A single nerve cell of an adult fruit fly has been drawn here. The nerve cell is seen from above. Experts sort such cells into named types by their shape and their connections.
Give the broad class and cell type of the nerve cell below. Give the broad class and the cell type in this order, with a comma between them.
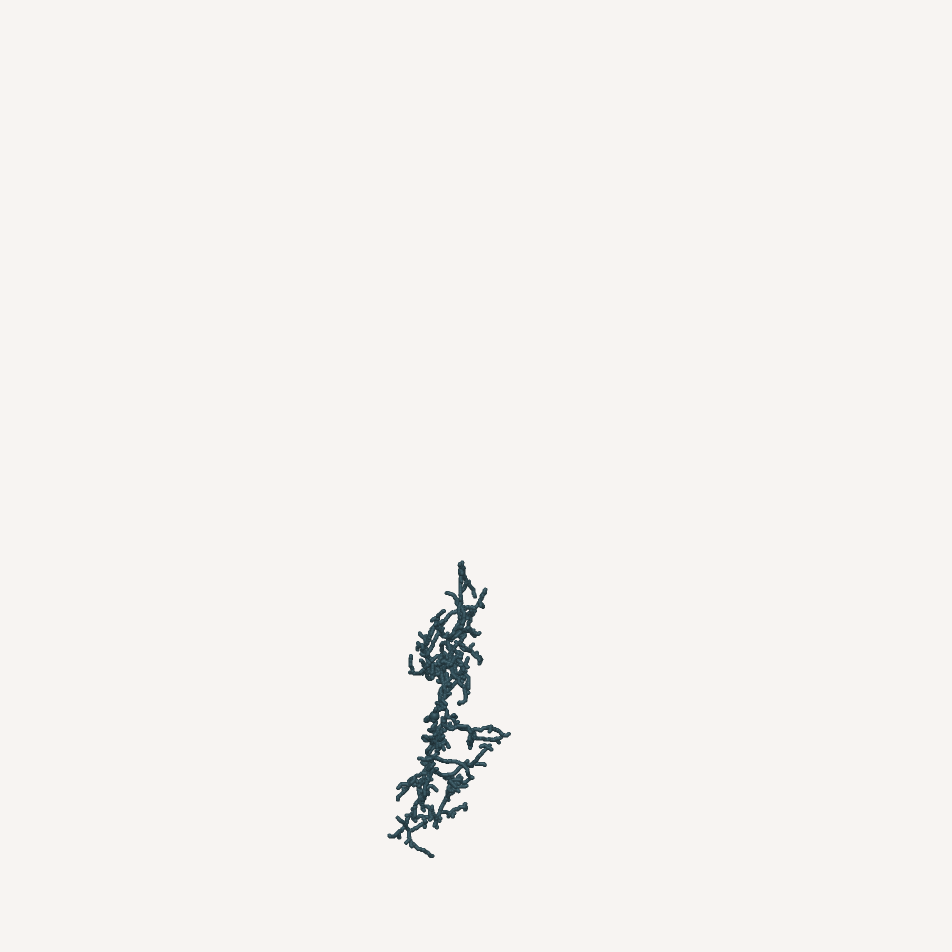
nerve-cord intrinsic neuron, INXXX045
